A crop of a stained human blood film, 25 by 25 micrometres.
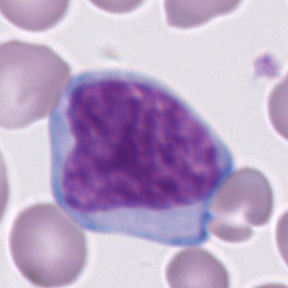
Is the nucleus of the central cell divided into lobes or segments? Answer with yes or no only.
No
